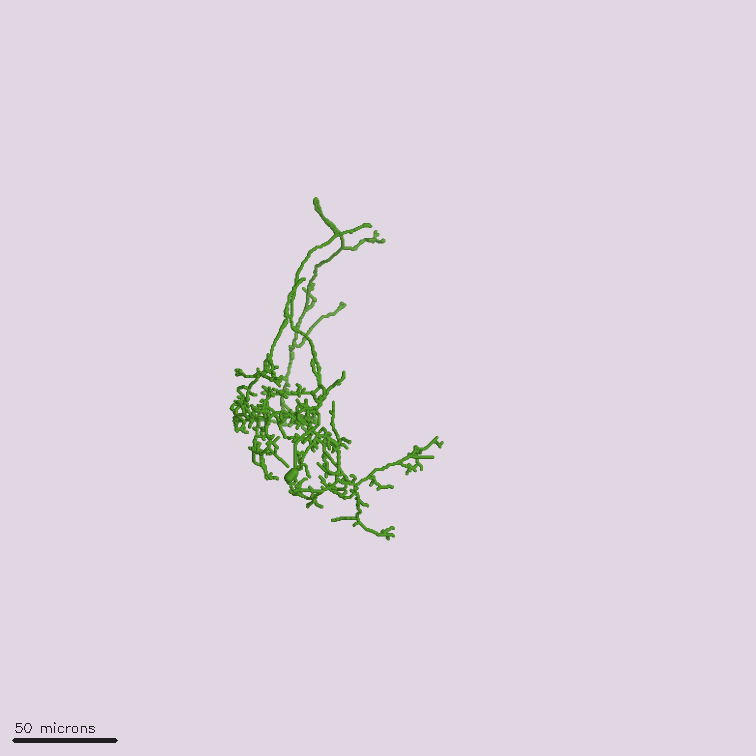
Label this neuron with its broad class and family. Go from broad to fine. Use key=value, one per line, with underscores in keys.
broad_class=central-brain intrinsic neuron
family=hemilineage VLPl&p2_lateral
